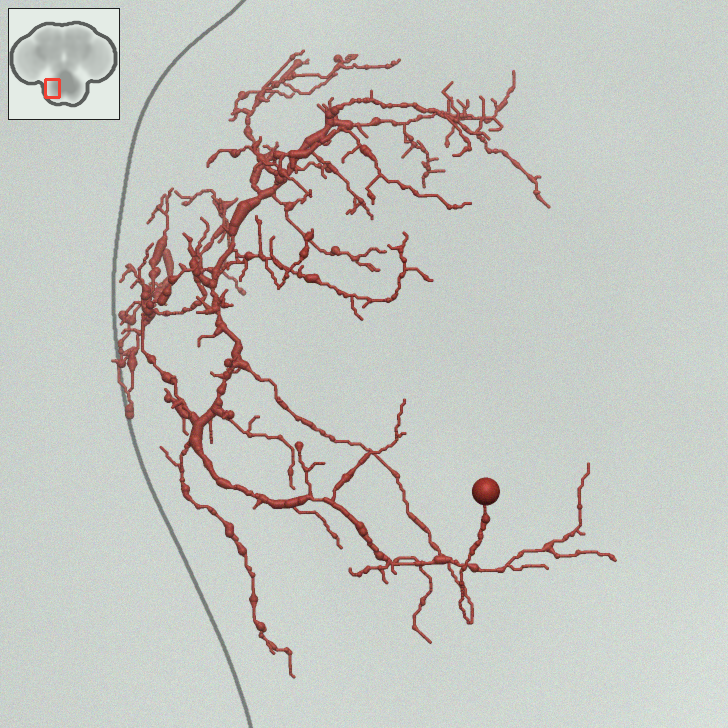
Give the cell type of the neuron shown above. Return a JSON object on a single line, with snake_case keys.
{"cell_type": "IN13A041"}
